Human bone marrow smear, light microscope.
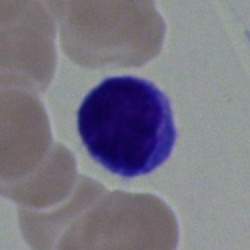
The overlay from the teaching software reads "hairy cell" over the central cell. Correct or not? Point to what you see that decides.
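Hairy cell is not the right name here: this is a lymphocyte. Its cytoplasm shows only as a thin, paler blue crescent along the right edge.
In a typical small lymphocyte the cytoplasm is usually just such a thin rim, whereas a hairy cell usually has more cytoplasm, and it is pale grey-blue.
The small amount of cytoplasm therefore speaks for lymphocyte and against hairy cell. The chromatin is dense and stains dark blue-purple throughout.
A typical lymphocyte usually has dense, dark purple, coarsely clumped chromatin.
No granules are visible in the cell, a point that fits both names.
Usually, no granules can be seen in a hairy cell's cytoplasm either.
No nucleolus is seen, and pale red cells lie to the left, above and below, each separated from the cell by a narrow gap.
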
